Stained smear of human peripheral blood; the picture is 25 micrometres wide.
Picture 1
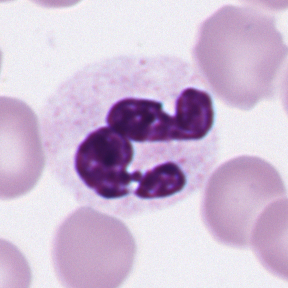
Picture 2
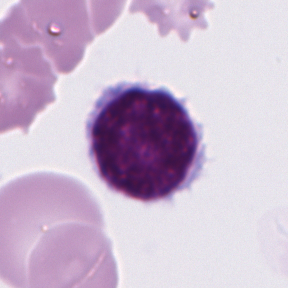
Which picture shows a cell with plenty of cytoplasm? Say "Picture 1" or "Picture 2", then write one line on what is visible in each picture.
Picture 1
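Picture 1: The cytoplasm is abundant and pale pink.
Picture 2: The cytoplasm is only a thin rim around the nucleus.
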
